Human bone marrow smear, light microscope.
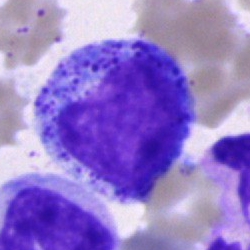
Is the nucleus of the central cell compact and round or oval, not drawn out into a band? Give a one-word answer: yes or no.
Yes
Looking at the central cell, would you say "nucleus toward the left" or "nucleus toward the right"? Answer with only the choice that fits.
Nucleus toward the right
